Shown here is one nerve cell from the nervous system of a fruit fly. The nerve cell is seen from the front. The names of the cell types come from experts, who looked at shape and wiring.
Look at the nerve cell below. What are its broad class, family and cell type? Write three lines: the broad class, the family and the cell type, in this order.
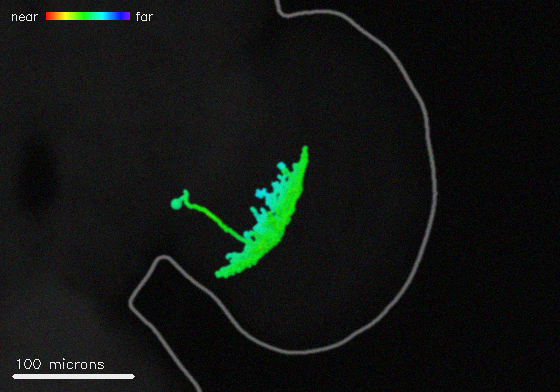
optic-lobe intrinsic neuron
Li
Li15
